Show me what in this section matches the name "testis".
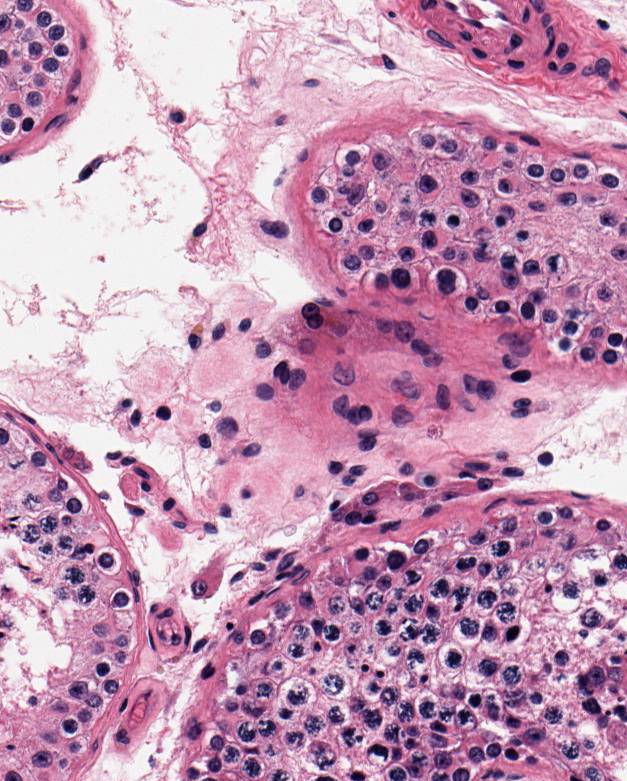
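Testis: rounded tubules cut across lie at the field edges, with interstitial tissue in the centre.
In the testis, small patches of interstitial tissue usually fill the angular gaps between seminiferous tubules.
Consistent here. Tubules are packed with many cell layers, each bounded by a thin, smooth pink band with flattened spindle-shaped nuclei outside. Central cluster: polygonal cells, abundant pink cytoplasm, round nuclei. Not seen: an open central lumen in any tubule.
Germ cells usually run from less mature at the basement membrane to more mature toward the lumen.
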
